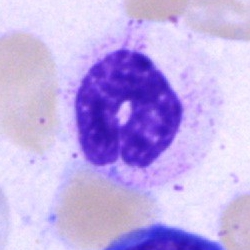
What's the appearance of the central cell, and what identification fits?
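Deep notch cutting into the nucleus from the bottom edge; small pale hole at the nuclear centre. Chromatin dark purple and clumped, paler patches between the clumps. Fine pink-purple granules scattered through the cytoplasm. Band neutrophil.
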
